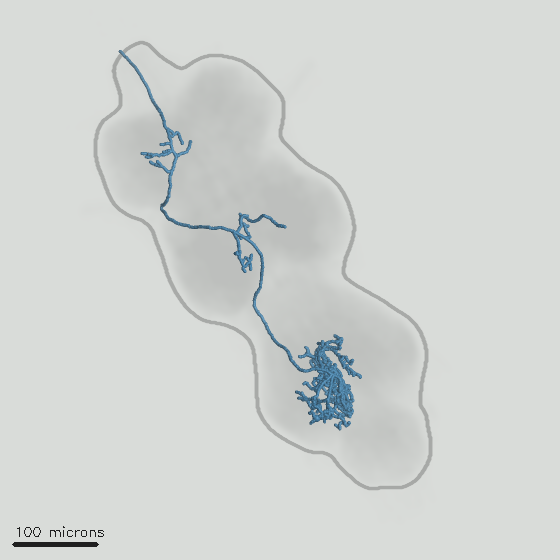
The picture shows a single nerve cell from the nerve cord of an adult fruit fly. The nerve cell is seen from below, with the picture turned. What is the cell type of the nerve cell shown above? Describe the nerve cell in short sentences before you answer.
By the scale bar it is about 450 microns tall in this view. In this view it is taller than it is wide. It is an ascending neuron. Its cell type is AN01B004.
